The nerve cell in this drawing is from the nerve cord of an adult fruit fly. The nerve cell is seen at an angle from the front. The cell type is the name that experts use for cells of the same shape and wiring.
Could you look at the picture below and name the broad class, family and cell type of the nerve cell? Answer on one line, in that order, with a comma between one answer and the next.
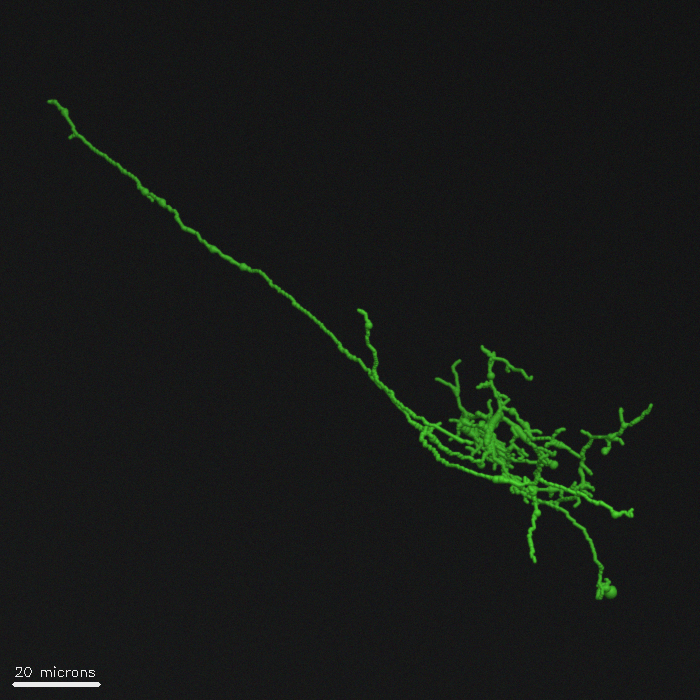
nerve-cord intrinsic neuron, hemilineage 10B, IN10B036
